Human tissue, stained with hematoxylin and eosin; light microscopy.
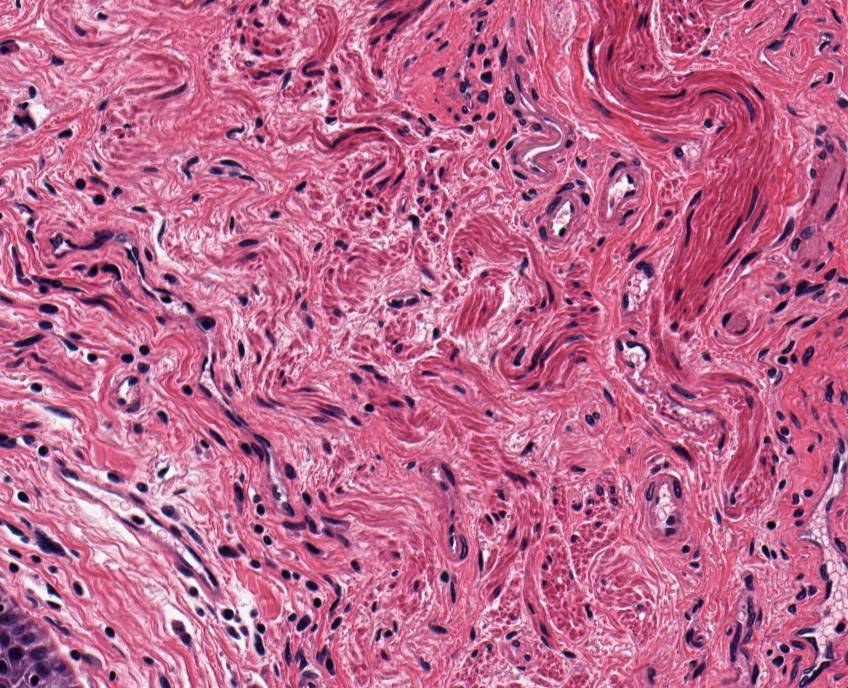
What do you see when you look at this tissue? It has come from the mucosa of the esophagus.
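Most of the field is taken up by wavy pink collagen bundles running in many different directions. Between them lie scattered dark, slender, spindle-shaped nuclei. Small thin-walled vessels with open lumina are dotted through the stroma, most often on the right. In the upper right, a broad, deeply eosinophilic wavy bundle curves downward through the field.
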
